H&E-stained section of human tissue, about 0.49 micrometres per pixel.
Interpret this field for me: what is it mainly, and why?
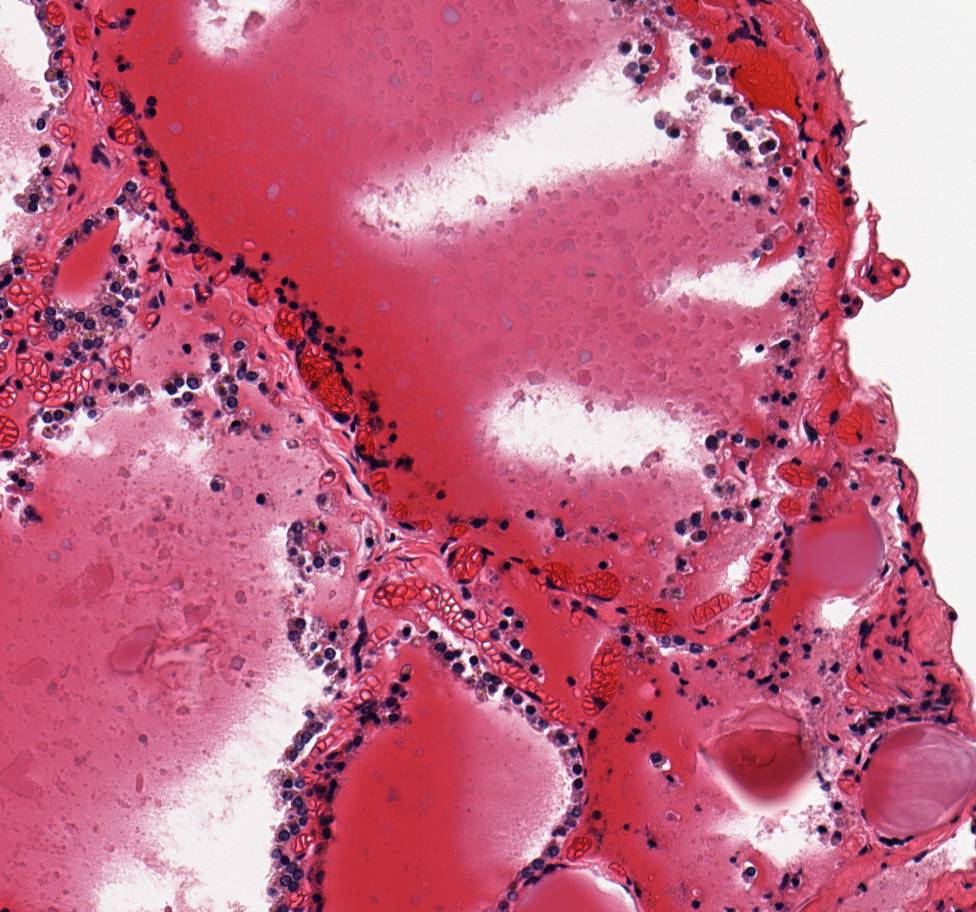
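Each large rounded space is a thyroid follicle; pink homogeneous material fills them, and thin cellular partitions separate them. A single layer of flattened to low cuboidal cells with small dark round nuclei lines each space.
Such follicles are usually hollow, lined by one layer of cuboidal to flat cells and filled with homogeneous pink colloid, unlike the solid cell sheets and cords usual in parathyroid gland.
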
